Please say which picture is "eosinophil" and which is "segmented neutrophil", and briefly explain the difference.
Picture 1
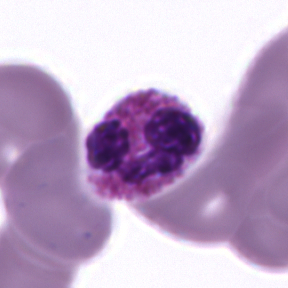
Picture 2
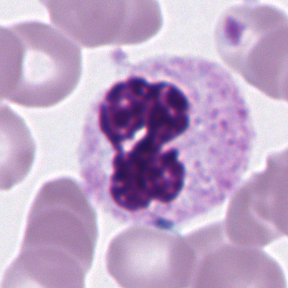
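Names: picture 1 is an eosinophil; picture 2 is a segmented neutrophil. Outline: the eosinophil is roughly round with no surface projections, and the segmented neutrophil is round and smooth. Nucleus: in the eosinophil it is divided into lobes lying at the left and right sides of the cell.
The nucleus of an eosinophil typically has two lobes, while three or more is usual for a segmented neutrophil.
Chromatin and nucleoli: these match, dark purple and coarsely clumped in both cells, with no nucleoli visible in either. Granules: the eosinophil's cytoplasm is packed with coarse reddish-pink granules, whereas fine pinkish-purple granules are only scattered through the segmented neutrophil's.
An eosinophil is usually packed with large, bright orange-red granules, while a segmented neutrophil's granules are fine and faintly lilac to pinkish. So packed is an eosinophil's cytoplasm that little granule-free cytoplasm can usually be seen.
Cytoplasm: in the segmented neutrophil it is abundant and pale pinkish-lilac, and wider on the right side of the nucleus than on the left.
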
